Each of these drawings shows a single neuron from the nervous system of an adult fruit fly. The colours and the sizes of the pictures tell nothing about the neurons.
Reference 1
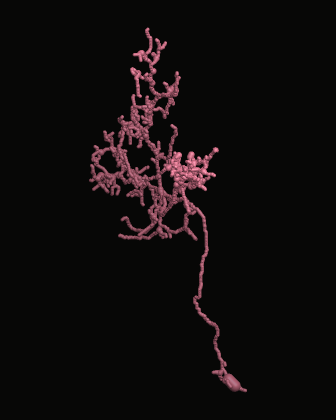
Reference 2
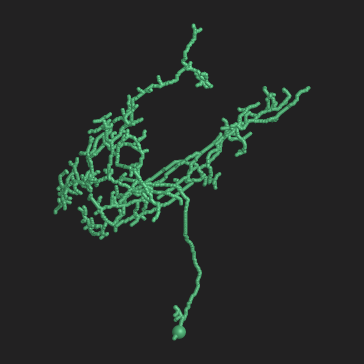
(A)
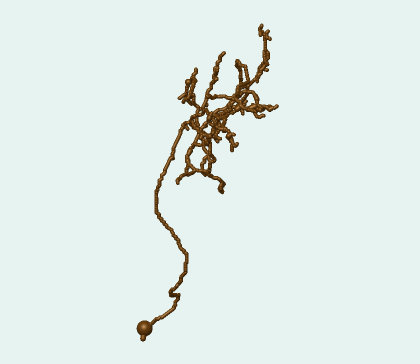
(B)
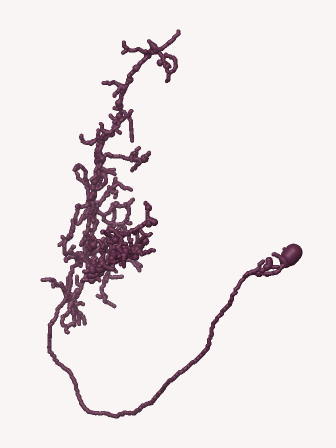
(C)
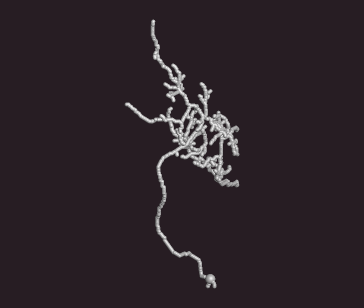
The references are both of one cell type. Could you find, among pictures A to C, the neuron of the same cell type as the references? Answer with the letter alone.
B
